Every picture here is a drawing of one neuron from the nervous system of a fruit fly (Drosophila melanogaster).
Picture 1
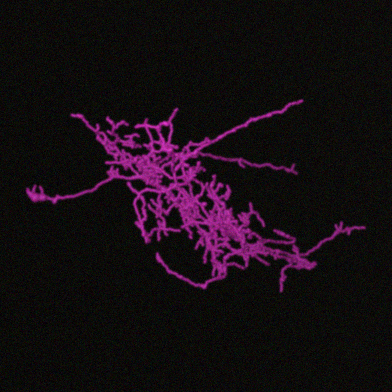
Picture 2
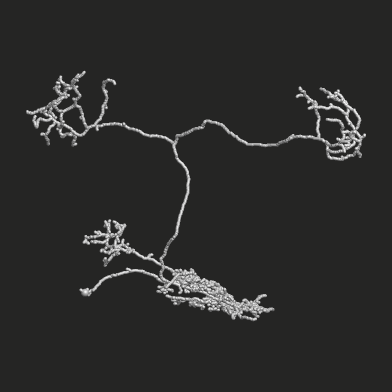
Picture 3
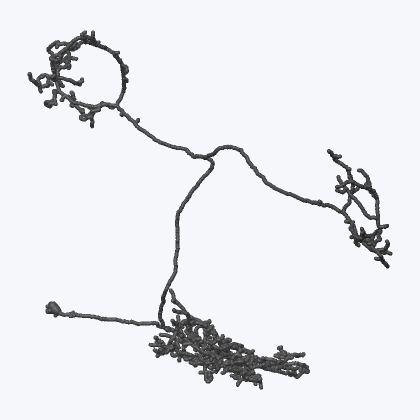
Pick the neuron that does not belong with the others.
Picture 1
